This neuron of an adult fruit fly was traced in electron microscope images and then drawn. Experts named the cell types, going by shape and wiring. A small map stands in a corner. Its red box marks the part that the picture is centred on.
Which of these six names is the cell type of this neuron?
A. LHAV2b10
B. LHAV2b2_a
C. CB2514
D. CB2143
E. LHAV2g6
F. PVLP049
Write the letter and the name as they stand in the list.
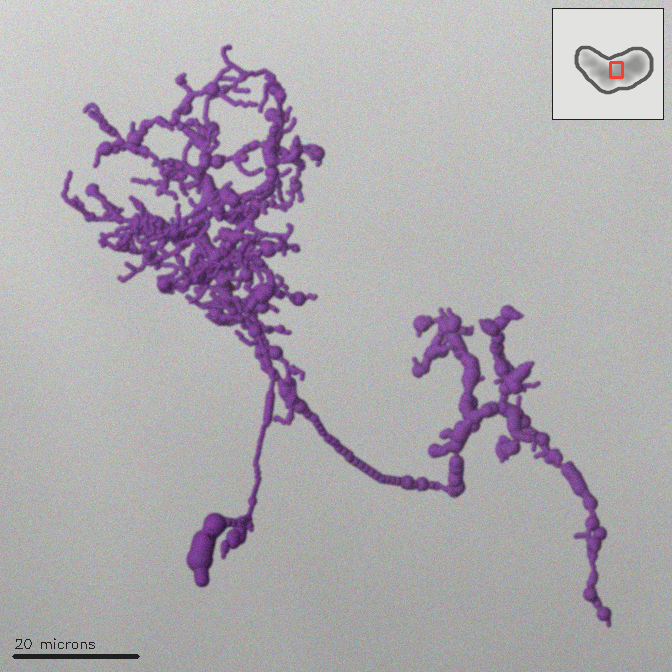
B. LHAV2b2_a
